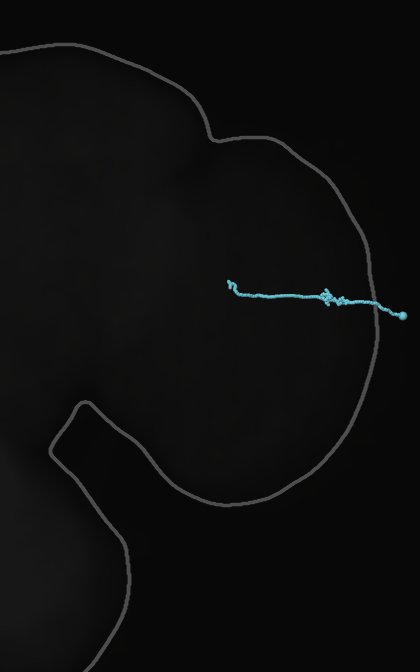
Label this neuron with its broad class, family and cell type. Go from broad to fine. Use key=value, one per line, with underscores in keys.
broad_class=optic-lobe intrinsic neuron
family=Tm
cell_type=Tm9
